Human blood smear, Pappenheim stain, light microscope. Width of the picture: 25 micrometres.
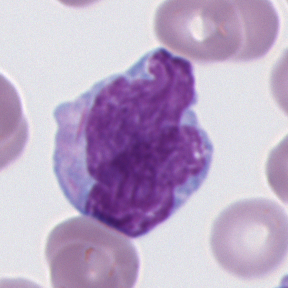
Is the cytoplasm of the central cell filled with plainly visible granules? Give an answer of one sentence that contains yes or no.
No, the cell shows no granules in its cytoplasm.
